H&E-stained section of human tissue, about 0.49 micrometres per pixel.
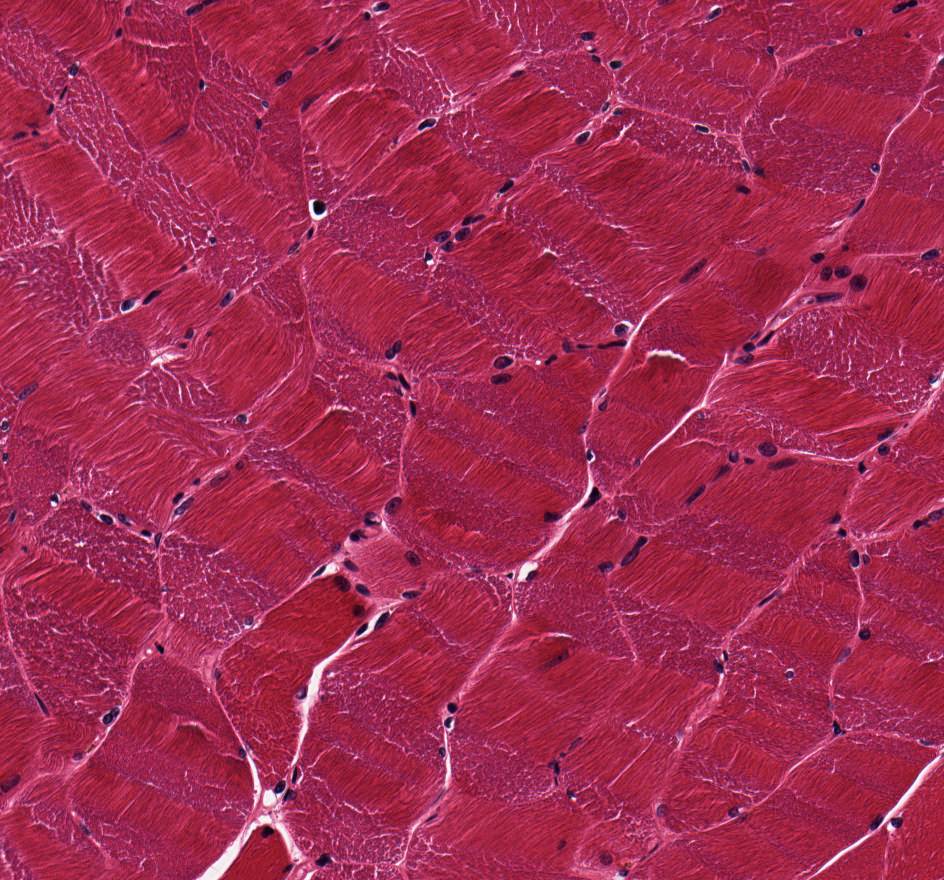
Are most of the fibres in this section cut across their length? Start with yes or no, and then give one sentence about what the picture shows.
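Yes. The fibres are cut across or obliquely rather than along their length.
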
